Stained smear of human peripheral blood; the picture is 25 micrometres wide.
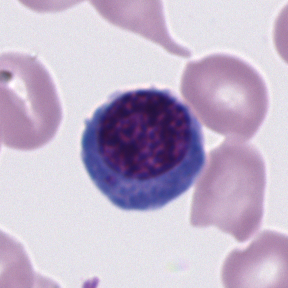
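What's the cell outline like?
Round and smooth.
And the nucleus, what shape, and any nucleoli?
Round too, with no nucleoli visible.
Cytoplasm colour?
Deep blue.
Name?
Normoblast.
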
